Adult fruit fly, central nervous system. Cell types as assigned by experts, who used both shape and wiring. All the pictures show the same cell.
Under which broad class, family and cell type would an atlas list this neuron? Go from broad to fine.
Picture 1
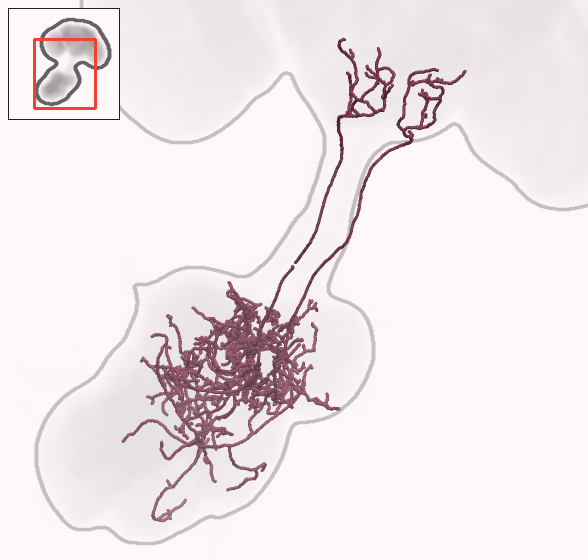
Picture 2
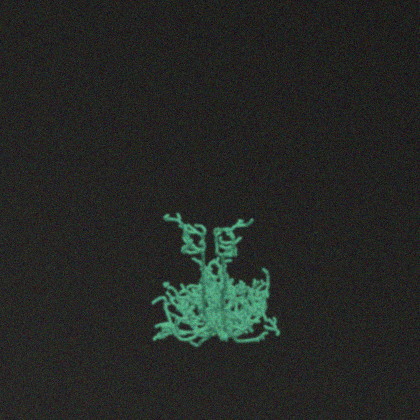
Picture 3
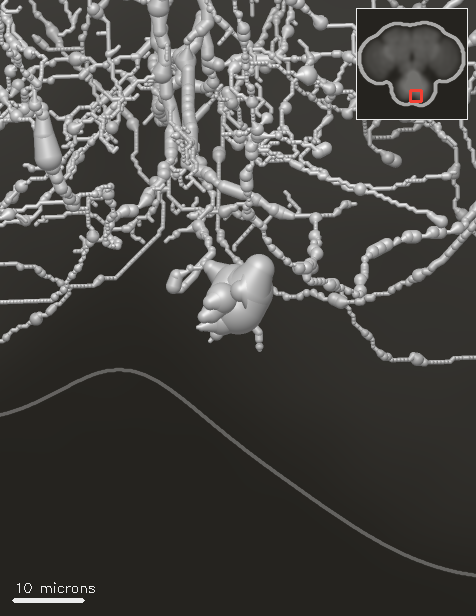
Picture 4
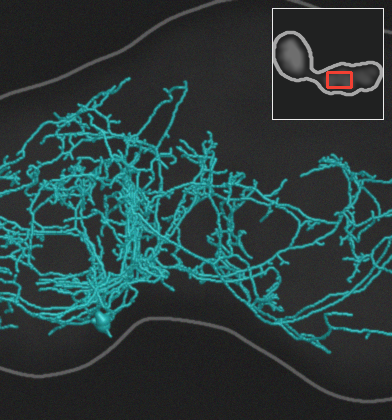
ascending neuron; hemilineage 00A; AN00A002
